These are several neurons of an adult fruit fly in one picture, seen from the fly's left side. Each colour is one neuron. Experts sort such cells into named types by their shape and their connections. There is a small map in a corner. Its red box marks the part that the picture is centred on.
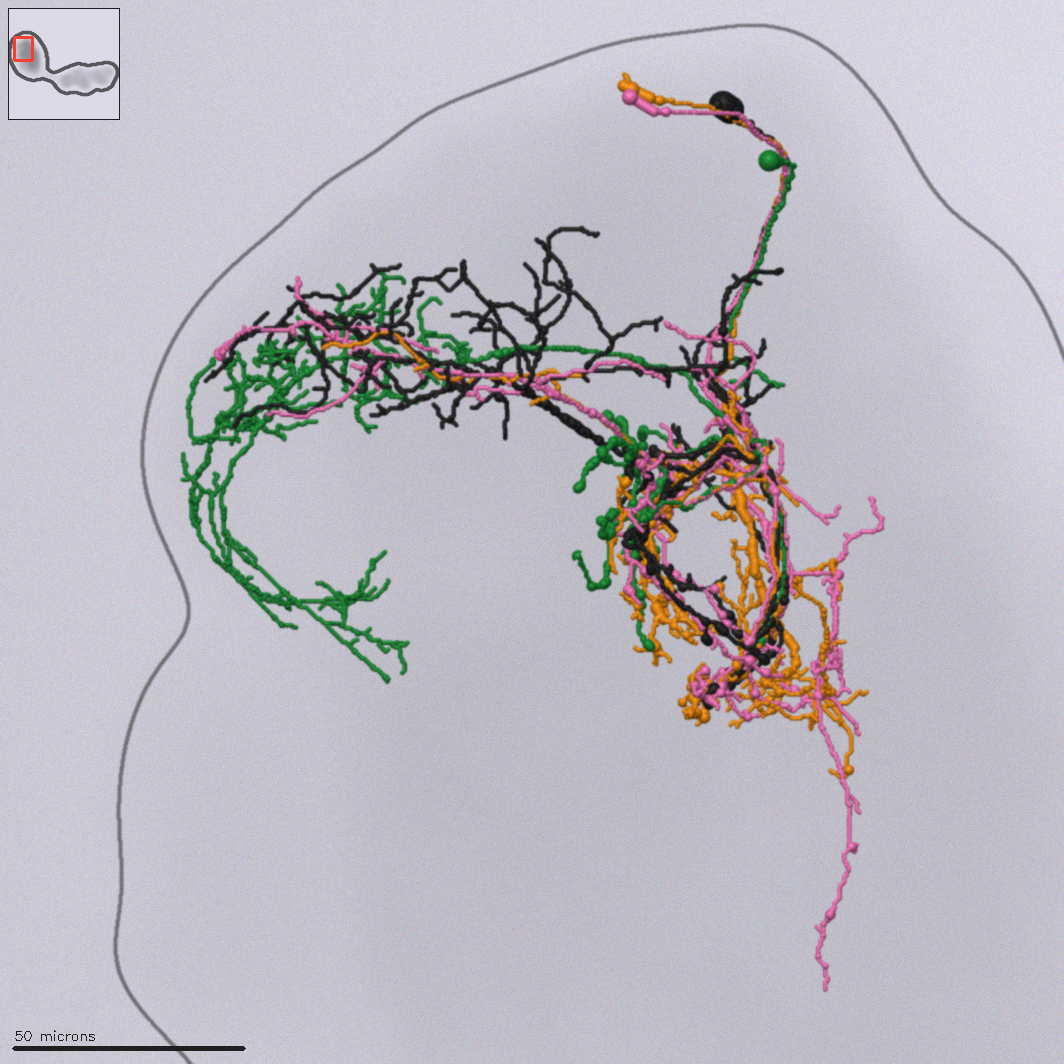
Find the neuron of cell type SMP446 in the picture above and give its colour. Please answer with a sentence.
The colour is green.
